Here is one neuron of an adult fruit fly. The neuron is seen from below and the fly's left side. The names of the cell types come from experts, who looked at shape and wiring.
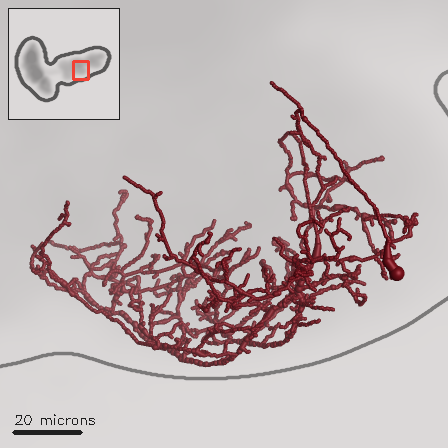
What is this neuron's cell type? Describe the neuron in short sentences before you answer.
It is in the nerve cord and does not reach the brain. The cell body is on the right of the picture. From left to right in the picture it spans about 120 microns. Its broad class is nerve-cord intrinsic neuron. Its cell type is IN04B031.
